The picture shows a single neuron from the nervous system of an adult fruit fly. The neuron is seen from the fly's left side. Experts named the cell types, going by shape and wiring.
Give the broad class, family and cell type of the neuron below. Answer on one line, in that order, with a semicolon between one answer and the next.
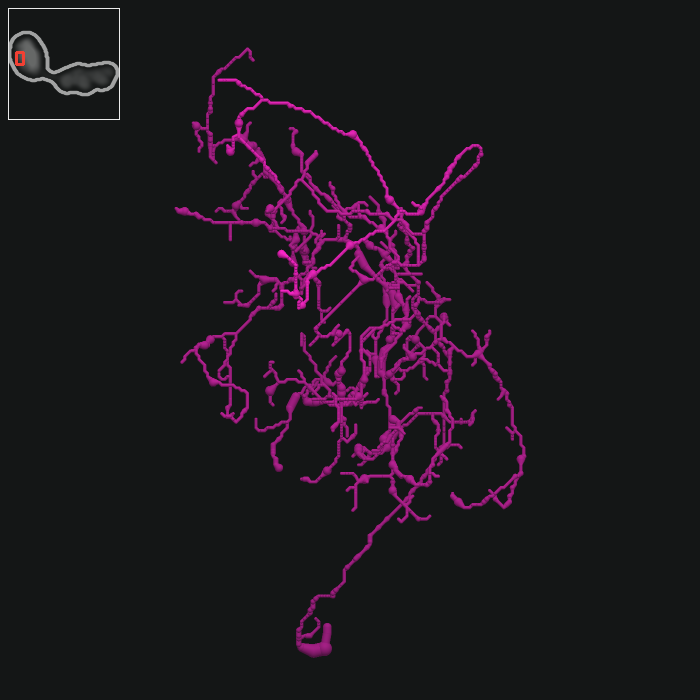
central-brain intrinsic neuron; hemilineage ALv2; CB3417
